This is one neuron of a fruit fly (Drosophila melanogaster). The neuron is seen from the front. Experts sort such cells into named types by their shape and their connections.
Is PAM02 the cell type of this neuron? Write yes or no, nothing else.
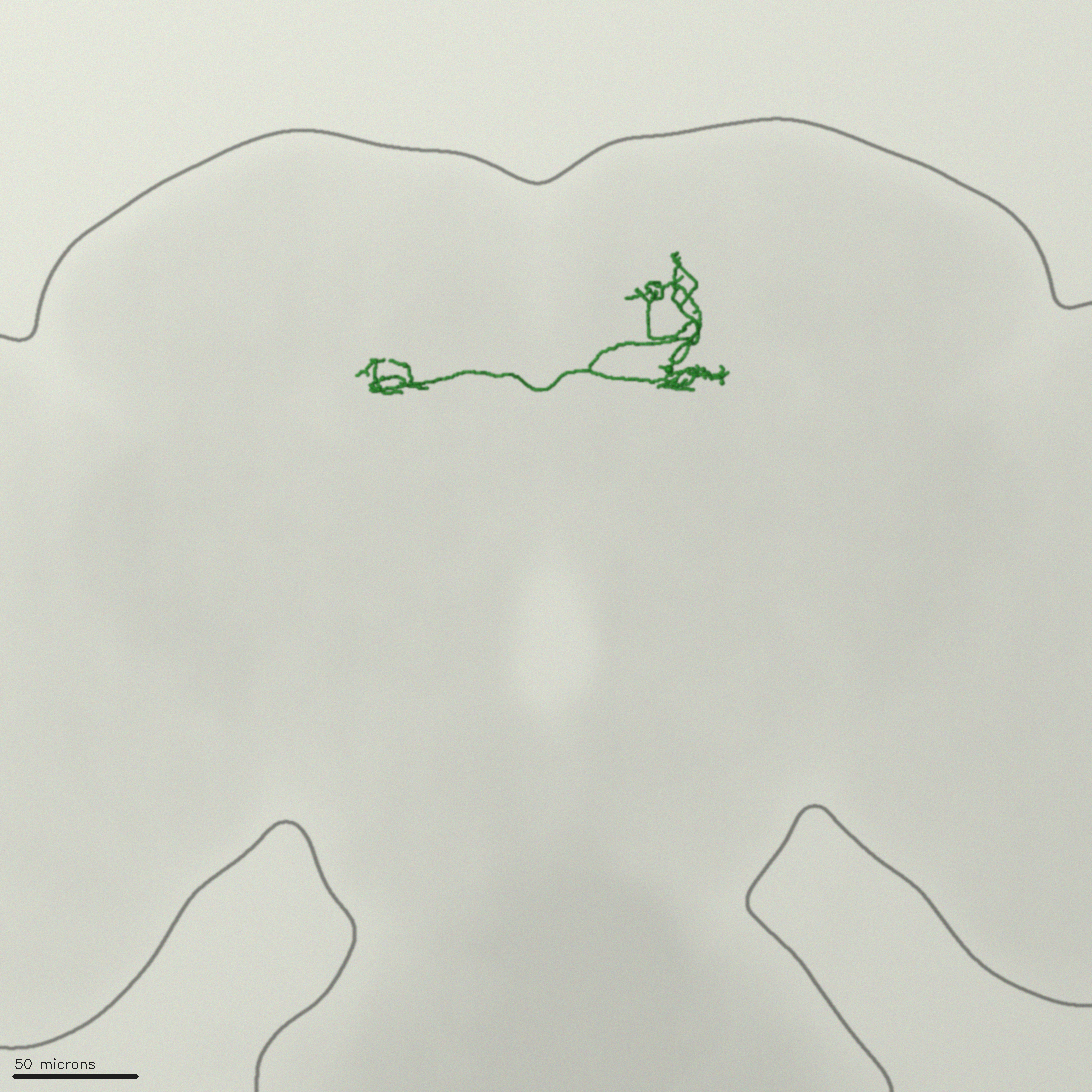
no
